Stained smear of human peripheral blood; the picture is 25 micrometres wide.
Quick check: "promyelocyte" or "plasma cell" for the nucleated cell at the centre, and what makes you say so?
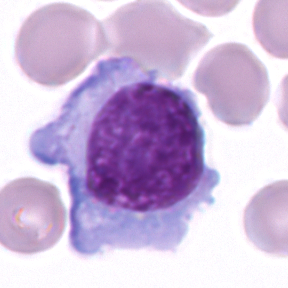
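Plasma cell. Deciding feature: chromatin dark purple, coarsely clumped, with paler gaps between the clumps.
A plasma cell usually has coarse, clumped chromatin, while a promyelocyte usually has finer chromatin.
Also seen: outline irregular and angular, not round; blunt, ragged projections from the margin, most marked on the left. Cytoplasm plentiful, pale grey-blue, deeper blue toward the cell edge.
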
